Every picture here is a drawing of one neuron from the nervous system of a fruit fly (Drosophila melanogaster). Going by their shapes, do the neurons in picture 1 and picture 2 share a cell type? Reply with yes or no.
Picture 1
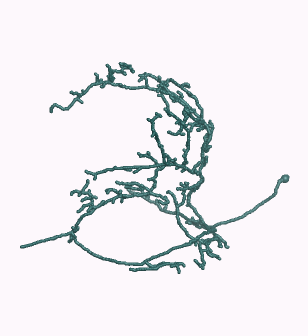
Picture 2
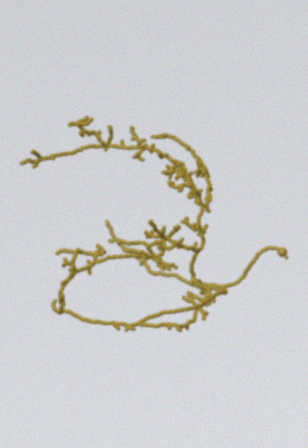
yes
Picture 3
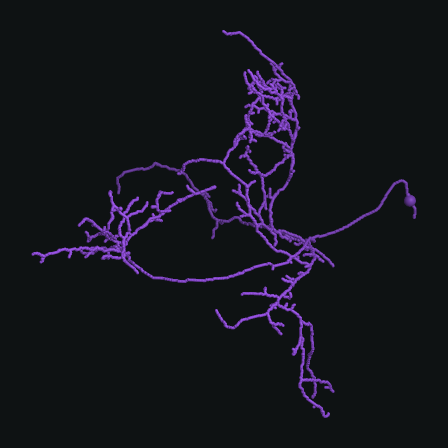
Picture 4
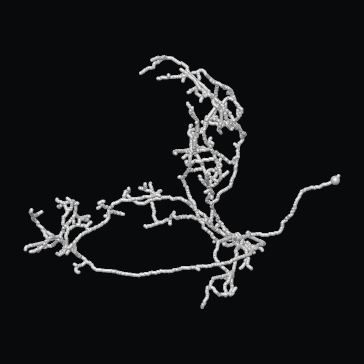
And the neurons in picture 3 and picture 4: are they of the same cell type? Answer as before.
yes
